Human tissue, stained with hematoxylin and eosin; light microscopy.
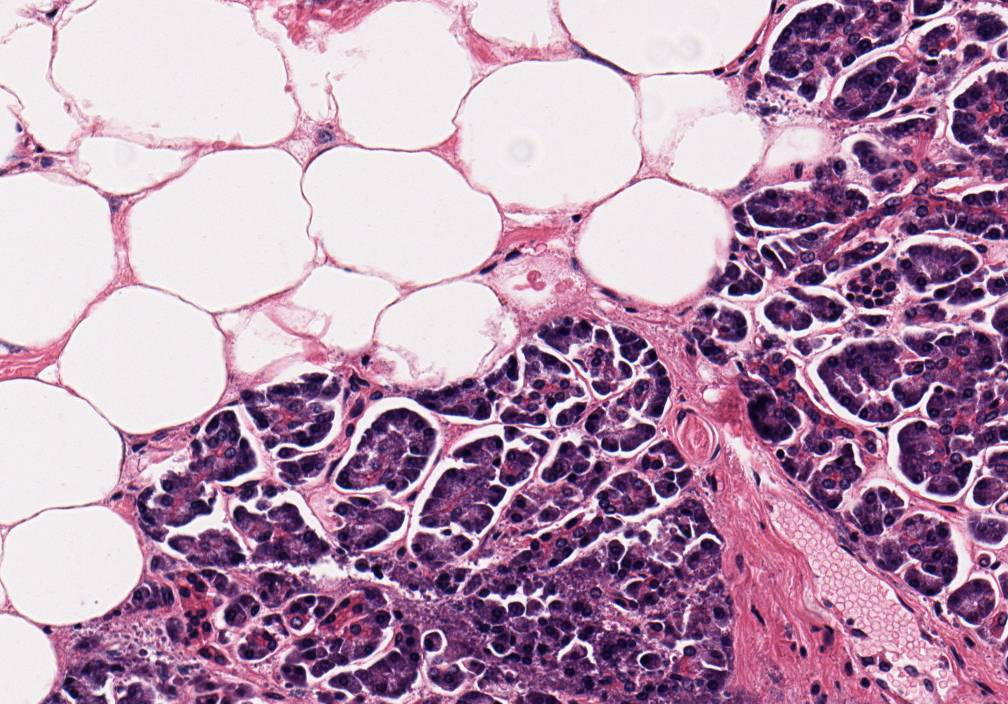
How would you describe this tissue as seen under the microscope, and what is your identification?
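First, upper left: large, empty, rounded adipocytes with thin pink walls. Second, lower half and right: densely packed glandular tissue of small, closely set acini grouped into lobules. Third, a pink fibrous connective tissue band runs diagonally from centre toward lower right, separating lobules. This is pancreas.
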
